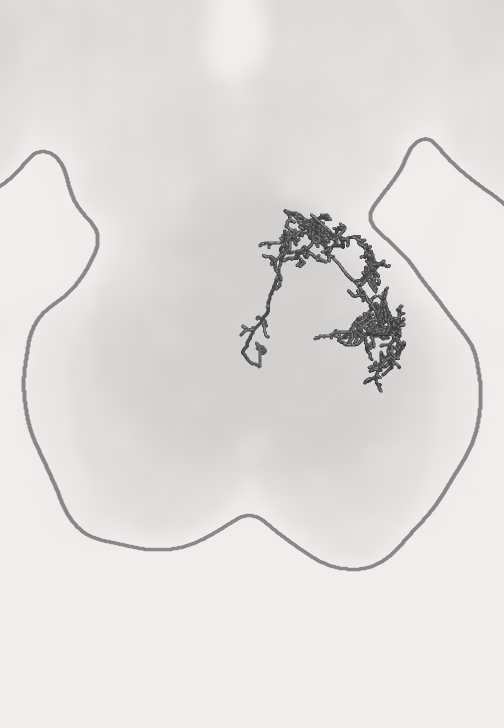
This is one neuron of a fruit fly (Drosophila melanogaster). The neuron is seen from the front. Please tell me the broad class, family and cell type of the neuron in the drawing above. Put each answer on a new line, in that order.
nerve-cord intrinsic neuron
hemilineage 06B
IN06B047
